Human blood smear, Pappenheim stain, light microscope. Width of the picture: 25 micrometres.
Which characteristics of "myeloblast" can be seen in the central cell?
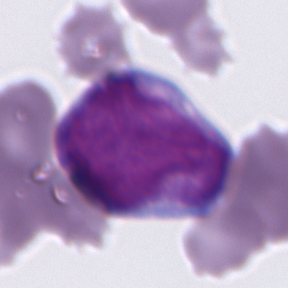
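The part that goes with a myeloblast is the nucleus, filling nearly the whole cell.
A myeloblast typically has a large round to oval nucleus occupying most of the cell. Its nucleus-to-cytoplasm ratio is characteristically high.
With so little room left around the nucleus, this cell matches that high ratio. Otherwise, the cell is about 16 by 13 micrometres, with an outline somewhat angular rather than smoothly round. The chromatin is fine and evenly spread, without coarse dark clumps, and the cytoplasm is pale blue.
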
